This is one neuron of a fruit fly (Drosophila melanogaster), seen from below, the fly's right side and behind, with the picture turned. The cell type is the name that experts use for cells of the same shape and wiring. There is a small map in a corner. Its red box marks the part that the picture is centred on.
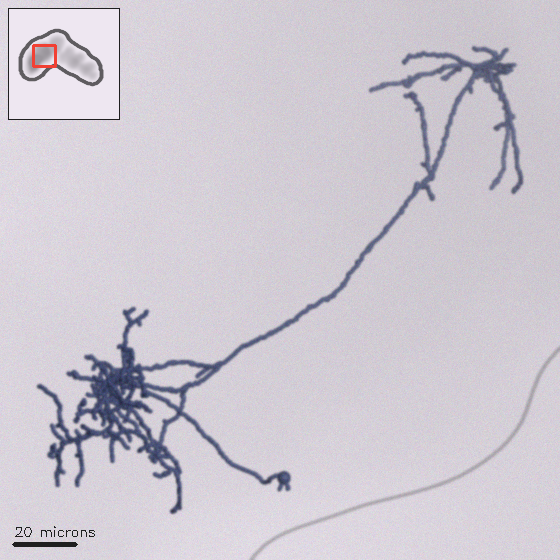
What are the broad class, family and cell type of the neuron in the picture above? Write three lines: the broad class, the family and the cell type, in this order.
central-brain intrinsic neuron
hemilineage DM4_ventral
CB1322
